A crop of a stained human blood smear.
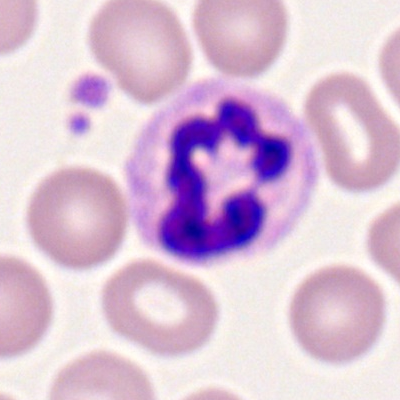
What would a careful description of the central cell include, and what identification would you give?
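Outline roughly round. Nuclear lobes set in a ring around a pale central area. Nucleoli not visible. No large orange-red granules in the cytoplasm. A segmented neutrophil.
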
